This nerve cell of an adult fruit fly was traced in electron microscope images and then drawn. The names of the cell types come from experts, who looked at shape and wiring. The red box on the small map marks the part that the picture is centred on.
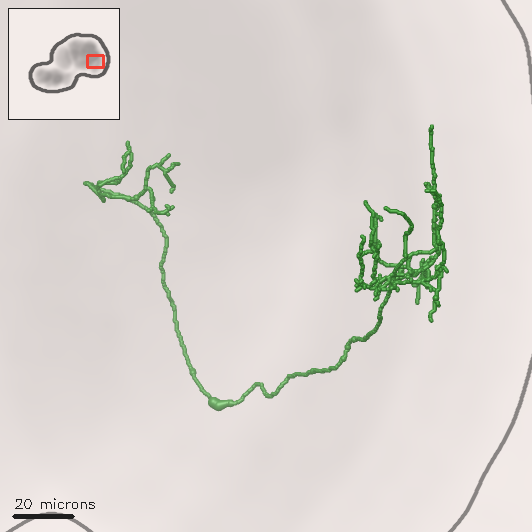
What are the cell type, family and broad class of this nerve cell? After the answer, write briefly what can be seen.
Its cell type is MeLo3a. Its family is MeLo. It is an optic-lobe intrinsic neuron. The cell body is at the bottom of the picture. By the scale bar it is about 130 microns wide in this view.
